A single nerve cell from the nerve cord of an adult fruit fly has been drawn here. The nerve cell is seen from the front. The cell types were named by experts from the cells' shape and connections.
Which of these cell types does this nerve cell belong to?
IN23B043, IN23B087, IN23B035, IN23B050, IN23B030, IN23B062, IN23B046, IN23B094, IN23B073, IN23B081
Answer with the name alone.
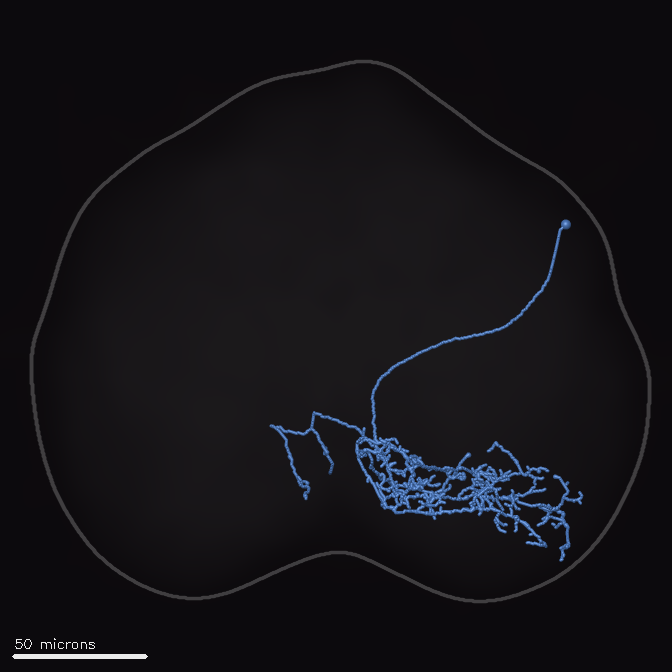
IN23B050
